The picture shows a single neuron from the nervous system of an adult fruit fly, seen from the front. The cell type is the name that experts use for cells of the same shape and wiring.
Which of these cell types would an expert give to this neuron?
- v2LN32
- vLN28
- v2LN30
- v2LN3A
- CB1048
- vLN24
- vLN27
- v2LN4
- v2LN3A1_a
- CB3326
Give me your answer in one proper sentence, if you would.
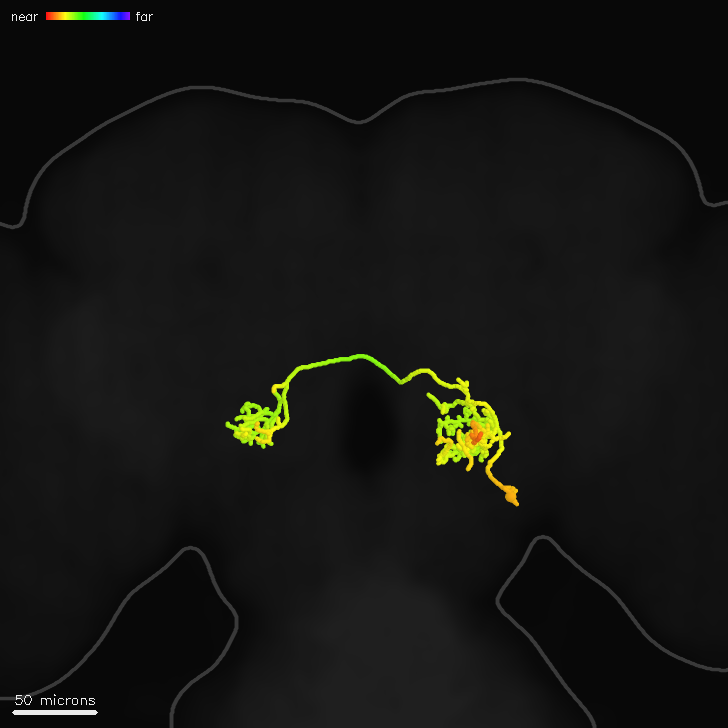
The type assigned to this neuron is v2LN4.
